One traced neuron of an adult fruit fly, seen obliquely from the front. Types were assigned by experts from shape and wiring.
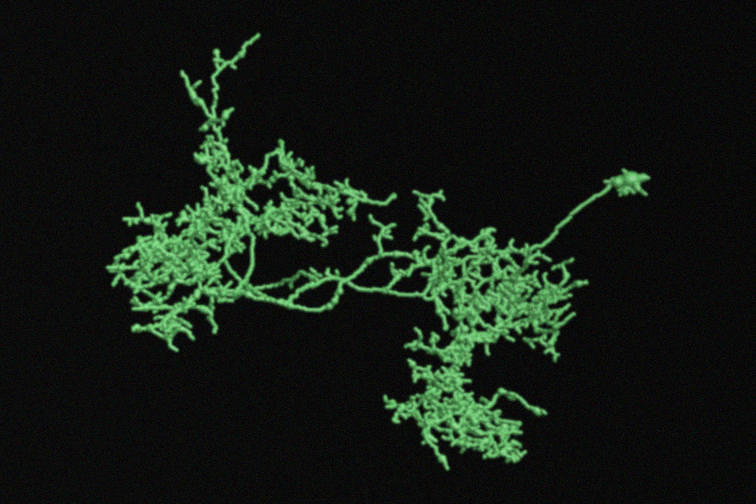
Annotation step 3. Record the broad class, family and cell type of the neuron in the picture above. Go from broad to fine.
nerve-cord intrinsic neuron; hemilineage 09B; IN09B022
